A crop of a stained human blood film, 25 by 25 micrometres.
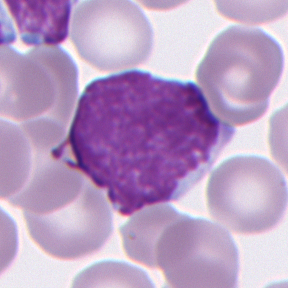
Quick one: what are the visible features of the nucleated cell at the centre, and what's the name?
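A nucleus that is not lobed fills almost the whole cell. Neither distinct granules nor vacuoles are seen in the cytoplasm. From the left edge of the cell a thin pointed projection sticks out. Name: typical lymphocyte.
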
